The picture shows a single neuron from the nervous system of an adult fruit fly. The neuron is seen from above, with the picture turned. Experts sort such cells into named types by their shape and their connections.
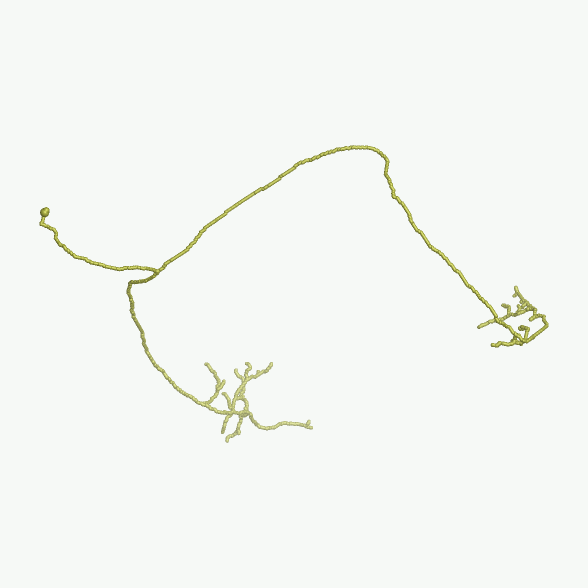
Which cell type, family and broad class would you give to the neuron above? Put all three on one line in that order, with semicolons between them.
CB3865; hemilineage AOTUv3_ventral; central-brain intrinsic neuron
